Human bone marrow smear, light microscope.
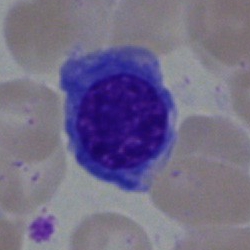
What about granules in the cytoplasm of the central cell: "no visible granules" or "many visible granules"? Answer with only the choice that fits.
No visible granules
